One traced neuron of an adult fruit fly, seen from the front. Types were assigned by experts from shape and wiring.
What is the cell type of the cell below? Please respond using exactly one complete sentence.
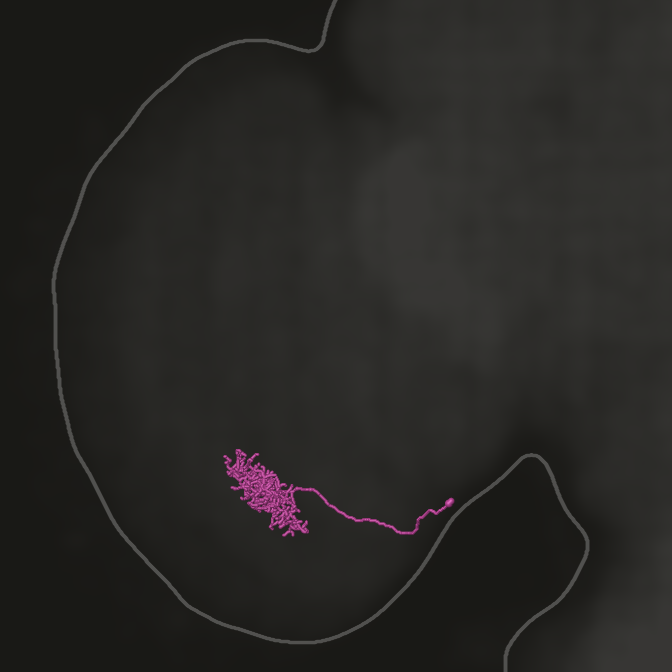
The type assigned to this neuron is Pm1.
